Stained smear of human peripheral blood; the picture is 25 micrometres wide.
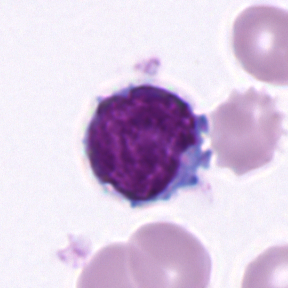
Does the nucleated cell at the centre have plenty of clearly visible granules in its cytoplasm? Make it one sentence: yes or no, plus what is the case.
No, there is no granule to be seen in the cell's cytoplasm.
